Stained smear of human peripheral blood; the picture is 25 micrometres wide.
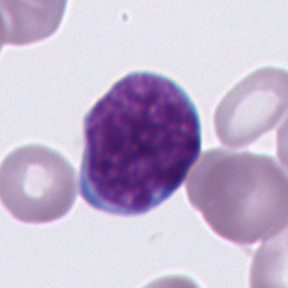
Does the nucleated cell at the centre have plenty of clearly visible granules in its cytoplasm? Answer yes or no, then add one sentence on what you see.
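No. The visible cytoplasm shows no granules.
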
